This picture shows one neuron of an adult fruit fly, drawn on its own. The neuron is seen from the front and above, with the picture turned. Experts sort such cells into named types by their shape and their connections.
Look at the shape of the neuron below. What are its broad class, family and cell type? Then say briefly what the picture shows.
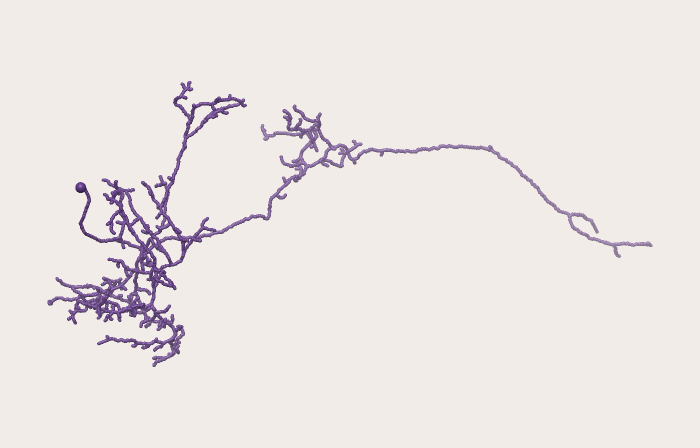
It is a central-brain intrinsic neuron. Its family is hemilineage VLPl2_medial. It is of cell type AVLP182. The cell body is on the left of the picture. The picture shows dozens of branch ends.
